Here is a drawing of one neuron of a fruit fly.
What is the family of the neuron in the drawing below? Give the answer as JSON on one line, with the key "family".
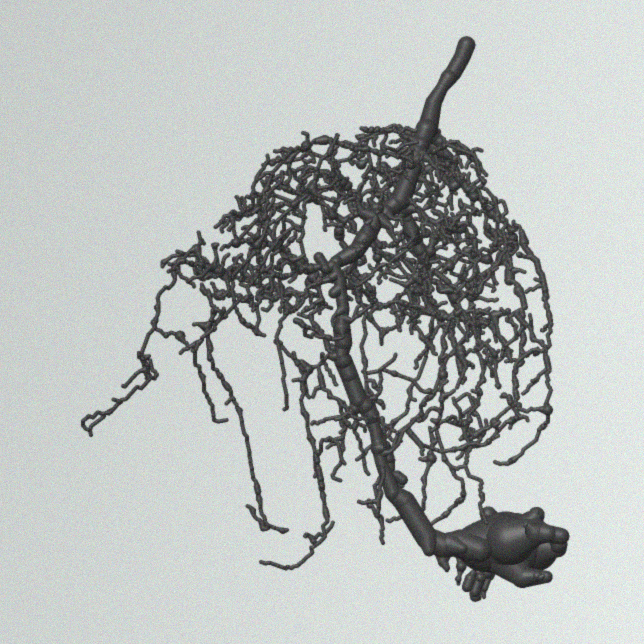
{"family": "MNad"}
